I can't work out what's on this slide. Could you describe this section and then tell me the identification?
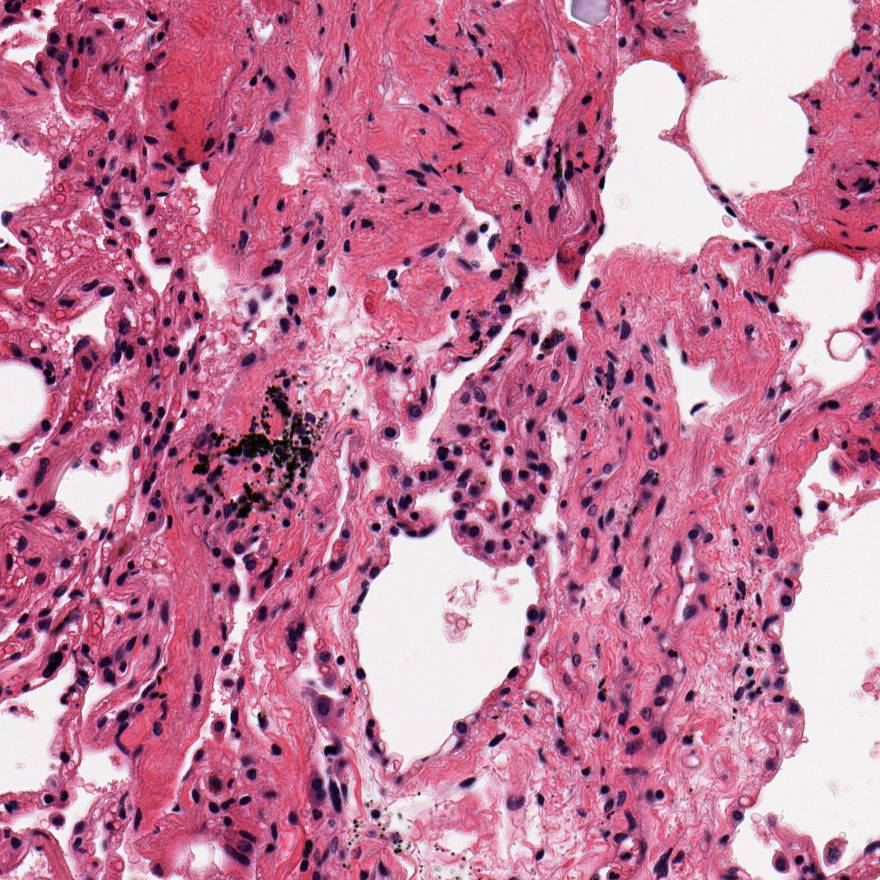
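Most of the field is dense pink fibrous tissue, broken by irregular empty spaces, largest at the right edge and lower centre. Left of centre lies a cluster of coarse black granular pigment, with smaller specks elsewhere. Many dark spindle-shaped nuclei lie throughout. This is lung.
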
